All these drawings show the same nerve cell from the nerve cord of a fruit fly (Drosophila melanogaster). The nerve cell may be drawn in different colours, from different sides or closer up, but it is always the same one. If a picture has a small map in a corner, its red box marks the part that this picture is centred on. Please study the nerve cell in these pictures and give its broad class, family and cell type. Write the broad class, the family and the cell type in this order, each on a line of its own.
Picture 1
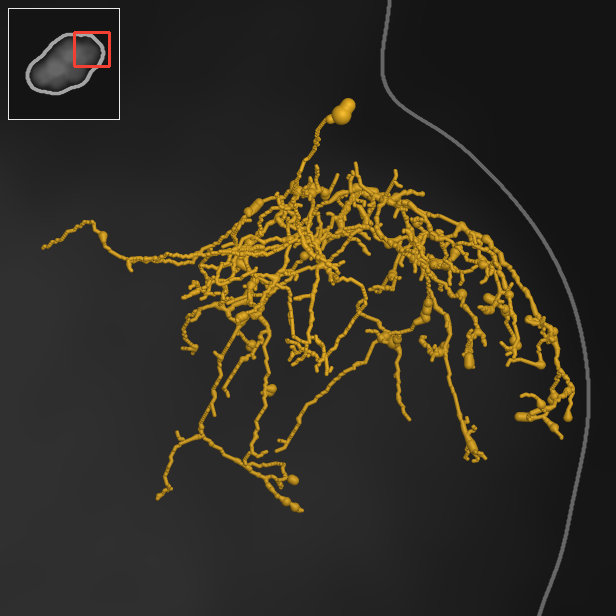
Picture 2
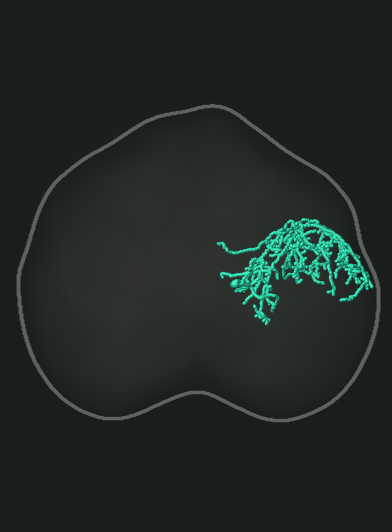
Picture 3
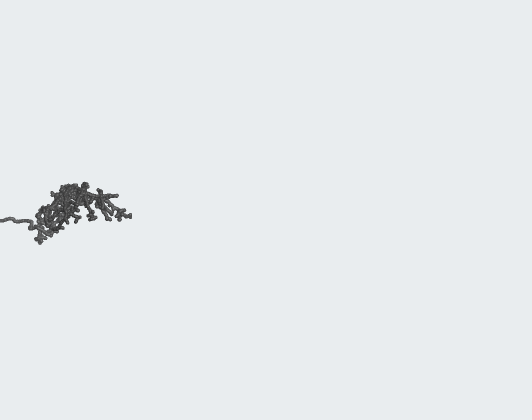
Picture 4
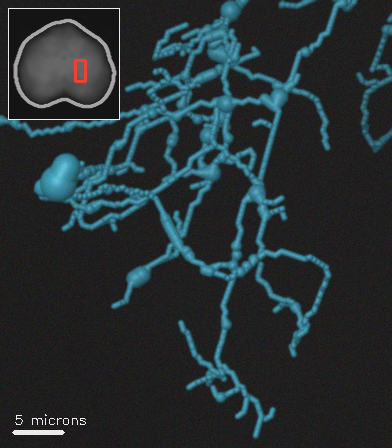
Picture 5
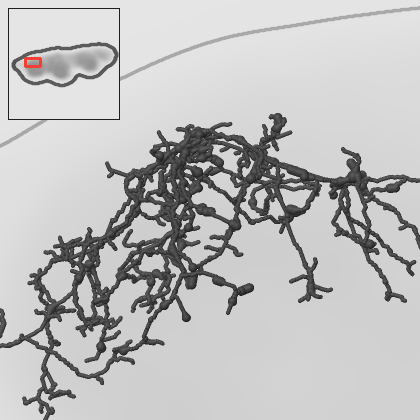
nerve-cord intrinsic neuron
hemilineage 08A
IN08A030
